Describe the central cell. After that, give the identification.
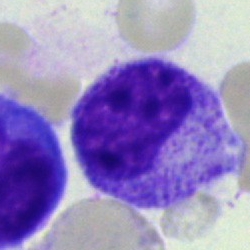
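Here the nucleus lies off-centre, toward the upper left of the cell. Pale lilac cytoplasm, much lighter than the nucleus, forms a broad crescent on its right and lower side. Another nucleated cell, partly cut off, sits at the left edge. The central cell is a myelocyte.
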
